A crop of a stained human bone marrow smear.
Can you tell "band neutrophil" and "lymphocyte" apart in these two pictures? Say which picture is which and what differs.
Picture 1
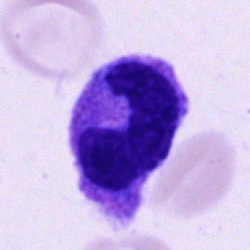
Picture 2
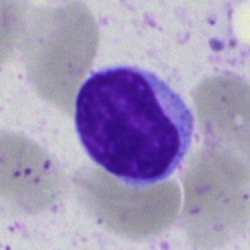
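The band neutrophil is in picture 1 and the lymphocyte in picture 2. The band neutrophil has an irregular outline, its cytoplasm drawn out into a tapering extension at the bottom; the lymphocyte's outline is smooth and rounded-oval. The band neutrophil nucleus is deeply indented on its left side, giving it a horseshoe shape, and its chromatin is dense and dark purple throughout, with no nucleoli visible.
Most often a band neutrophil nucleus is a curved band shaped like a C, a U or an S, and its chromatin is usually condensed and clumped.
The lymphocyte's chromatin is also dark purple but clumped, with small paler patches between the clumps. Its cytoplasm is pale blue, forms only a thin rim around the nucleus, is widest on the right side and holds no granules, whereas the band neutrophil's cytoplasm is lilac-purple and free of vacuoles.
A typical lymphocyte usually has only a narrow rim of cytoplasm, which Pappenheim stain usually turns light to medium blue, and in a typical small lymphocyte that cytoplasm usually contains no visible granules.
Pale grey red cells lie against the lymphocyte on several sides.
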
